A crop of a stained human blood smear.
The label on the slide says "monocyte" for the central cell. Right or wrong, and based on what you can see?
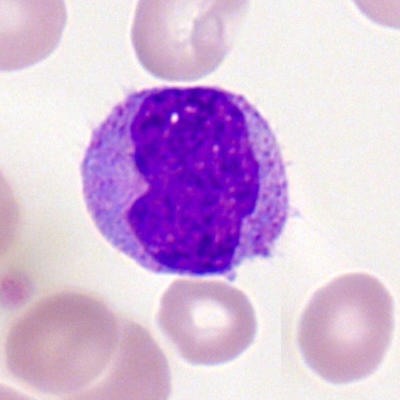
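Let me start at the edge: it is roughly round, with fine hair-like projections sticking out. A notch cuts into the left side of the nucleus, and that leans towards monocyte and away from myeloblast.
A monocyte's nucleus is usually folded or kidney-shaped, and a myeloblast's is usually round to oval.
The cytoplasm is pale greyish blue, which points to monocyte again.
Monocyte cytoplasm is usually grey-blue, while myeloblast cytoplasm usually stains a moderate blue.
Fine pinkish-purple granules are scattered through it, which suits monocyte.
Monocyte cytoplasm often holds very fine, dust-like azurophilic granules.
The chromatin stains deep purple. So yes, monocyte fits, and myeloblast falls away.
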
